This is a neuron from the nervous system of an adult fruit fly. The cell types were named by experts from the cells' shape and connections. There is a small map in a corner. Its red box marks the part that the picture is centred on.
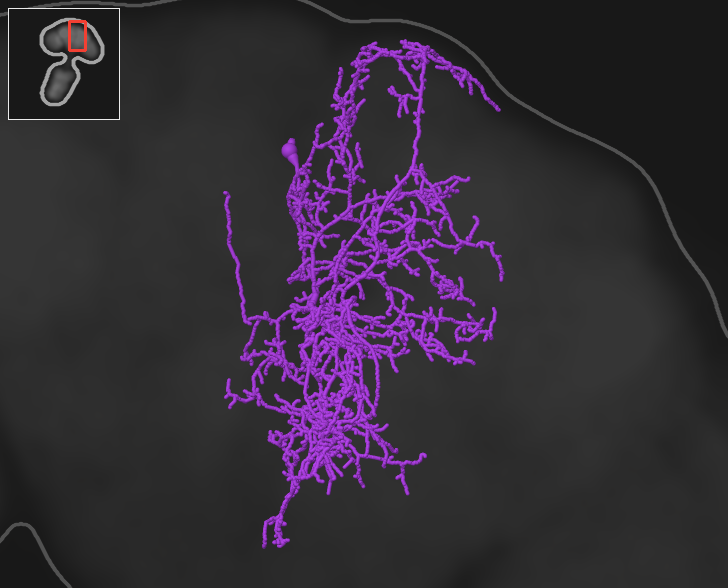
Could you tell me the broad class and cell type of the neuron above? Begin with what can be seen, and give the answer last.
It lies in the brain. Its cell body lies at the top of the picture. More than a hundred branch ends can be seen. This is a central-brain intrinsic neuron. It is of cell type LAL134.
